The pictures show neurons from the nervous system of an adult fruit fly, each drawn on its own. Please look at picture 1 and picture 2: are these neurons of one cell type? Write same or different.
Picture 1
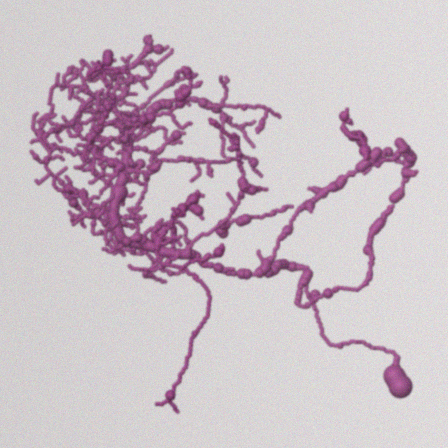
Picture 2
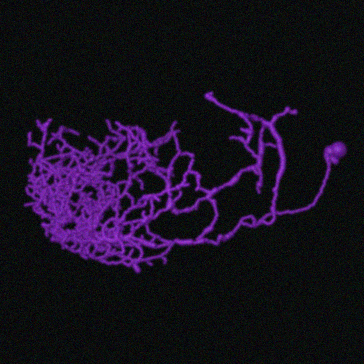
same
